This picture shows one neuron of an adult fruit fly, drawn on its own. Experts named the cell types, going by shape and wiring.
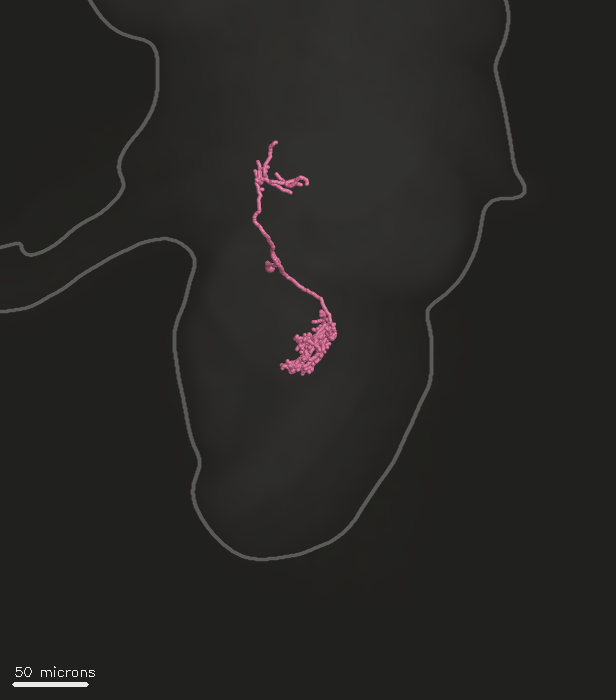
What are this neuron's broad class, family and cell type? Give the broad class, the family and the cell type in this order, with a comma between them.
visual projection neuron, LC, LC13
